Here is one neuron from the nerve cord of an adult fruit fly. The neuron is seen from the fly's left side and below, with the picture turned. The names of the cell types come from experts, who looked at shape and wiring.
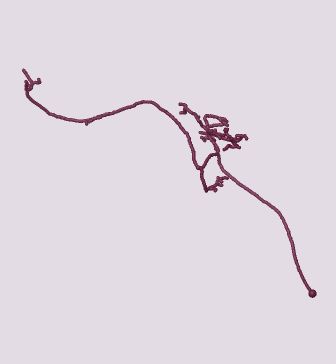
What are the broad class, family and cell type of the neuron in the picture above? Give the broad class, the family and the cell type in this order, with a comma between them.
nerve-cord intrinsic neuron, hemilineage 12B, IN12B048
